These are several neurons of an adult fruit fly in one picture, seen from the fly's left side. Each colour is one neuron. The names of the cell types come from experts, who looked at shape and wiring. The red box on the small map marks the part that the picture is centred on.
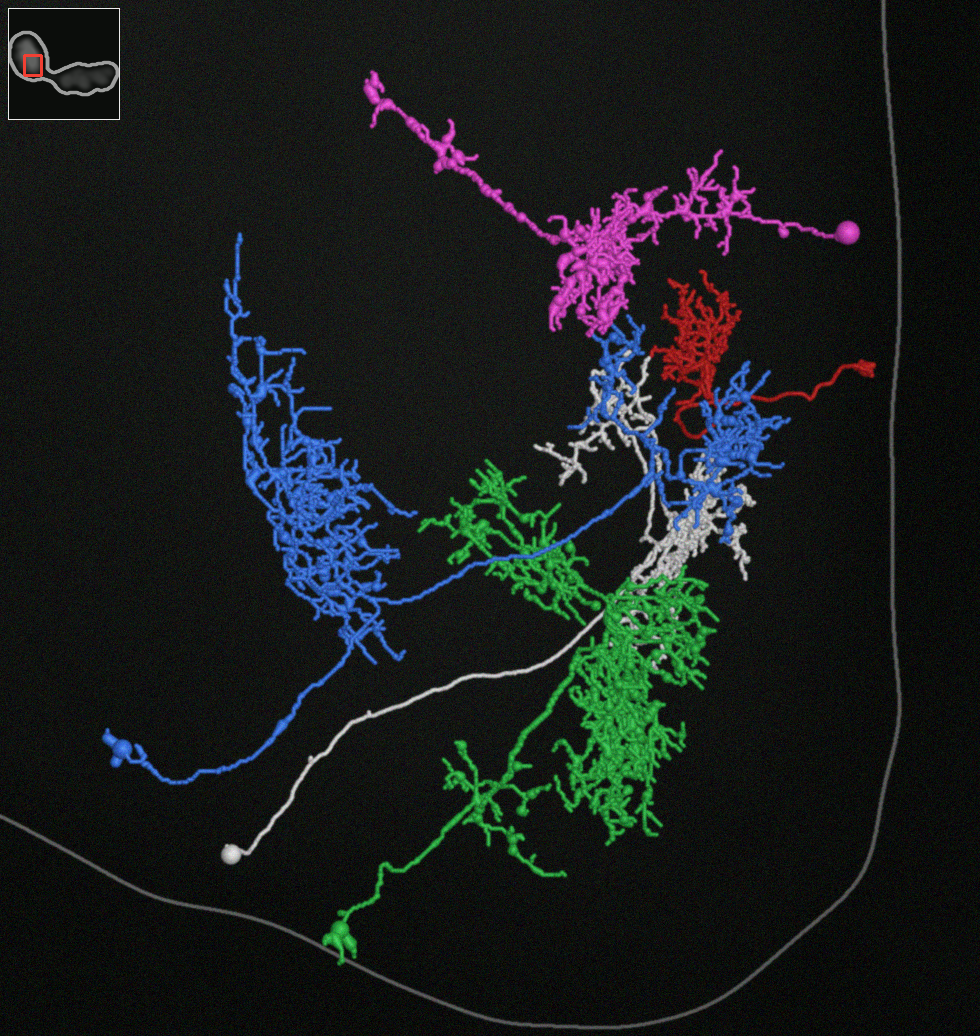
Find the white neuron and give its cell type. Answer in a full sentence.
The cell type is TmY20.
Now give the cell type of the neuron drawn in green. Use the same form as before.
The cell type is TmY15.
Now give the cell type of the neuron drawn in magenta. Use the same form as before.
The cell type is Y3.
